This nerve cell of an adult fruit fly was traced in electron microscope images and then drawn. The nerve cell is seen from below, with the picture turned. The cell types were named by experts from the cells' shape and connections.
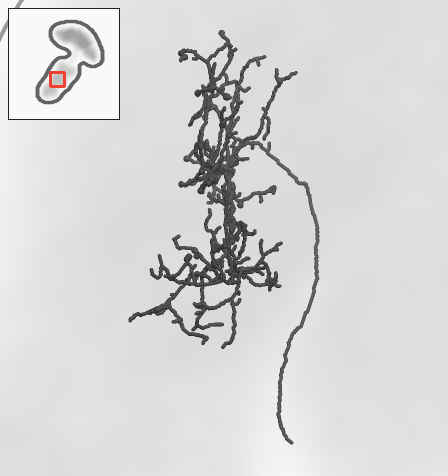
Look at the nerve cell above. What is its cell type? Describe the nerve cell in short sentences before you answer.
It is in the nerve cord and does not reach the brain. No cell body is drawn. Dozens of branch ends can be seen. It is a nerve-cord intrinsic neuron. The cell type is IN12B074.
